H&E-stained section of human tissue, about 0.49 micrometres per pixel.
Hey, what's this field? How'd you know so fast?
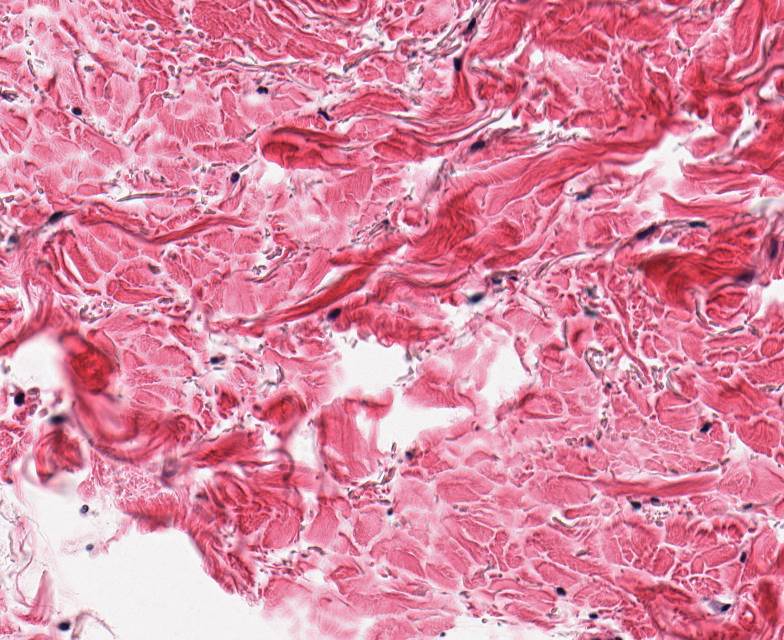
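Dermis makes up this field. First check: dense pink collagen bundles lying in many different directions fill the whole field.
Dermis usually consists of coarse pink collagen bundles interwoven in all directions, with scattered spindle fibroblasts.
Second check: the nuclei are sparse and lie singly between the bundles; they are small, dark and oval to spindle-shaped, with little visible cytoplasm, as in fibroblasts.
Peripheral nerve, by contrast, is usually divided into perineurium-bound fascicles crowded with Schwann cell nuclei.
Third check: no epithelium appears anywhere.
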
